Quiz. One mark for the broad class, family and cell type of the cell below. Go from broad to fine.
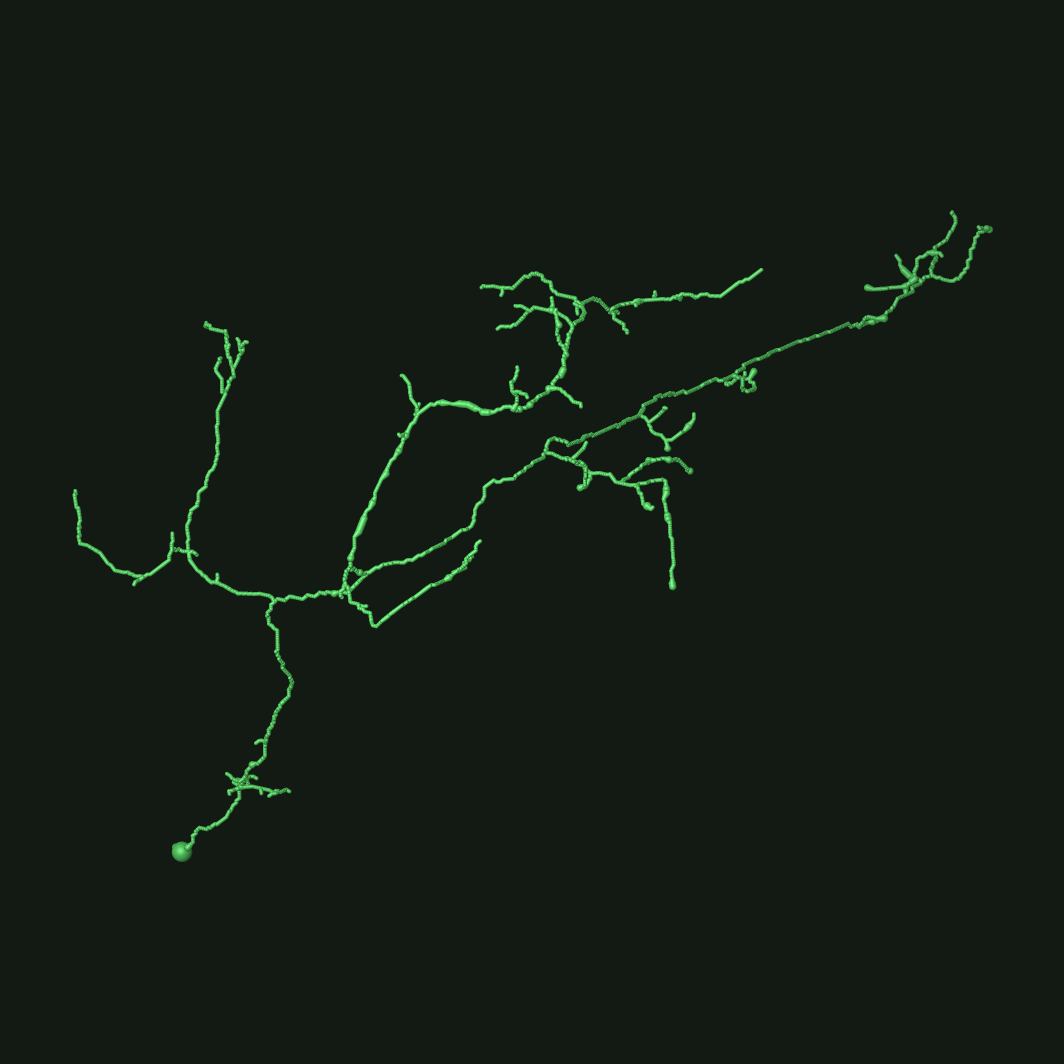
nerve-cord intrinsic neuron; hemilineage 06B; IN06B081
